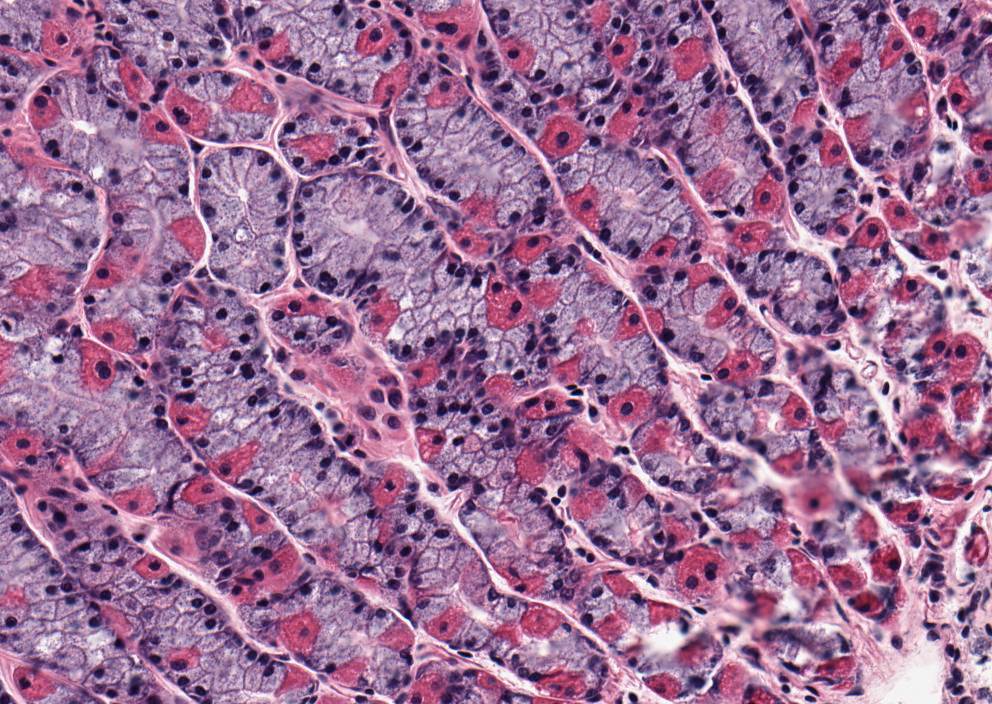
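Stomach. Large round parietal cells with bright pink cytoplasm scattered throughout the glands. Chief cells, purple-grey finely granular cytoplasm, small round basal nuclei, form most of lining. Gland lumens narrow slits, barely visible between apices. Thin pale pink connective tissue strands with small dark elongated nuclei separate glands.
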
